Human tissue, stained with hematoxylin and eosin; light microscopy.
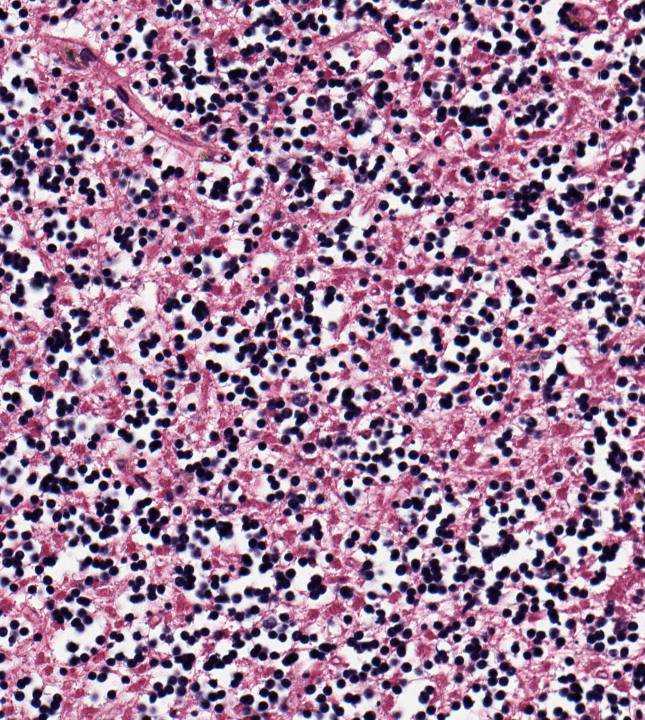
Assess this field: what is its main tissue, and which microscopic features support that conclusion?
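The granular layer of the cerebellum is shown, recognised by small, round, deeply dark nuclei packed densely and fairly evenly across the field, with scarcely any cytoplasm visible around them.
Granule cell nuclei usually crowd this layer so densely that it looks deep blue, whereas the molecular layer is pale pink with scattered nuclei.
Between the nuclei, pink fibrillary material forms irregular strands and small islands.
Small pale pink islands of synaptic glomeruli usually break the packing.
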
